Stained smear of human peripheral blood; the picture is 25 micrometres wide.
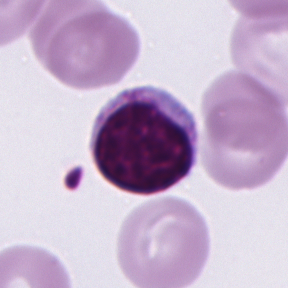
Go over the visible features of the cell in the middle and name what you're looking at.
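Round and smooth in outline, the cell has dark purple, coarsely clumped chromatin. No nucleoli can be seen in the nucleus. The cytoplasm is a pale bluish-lilac. It is a typical lymphocyte.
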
